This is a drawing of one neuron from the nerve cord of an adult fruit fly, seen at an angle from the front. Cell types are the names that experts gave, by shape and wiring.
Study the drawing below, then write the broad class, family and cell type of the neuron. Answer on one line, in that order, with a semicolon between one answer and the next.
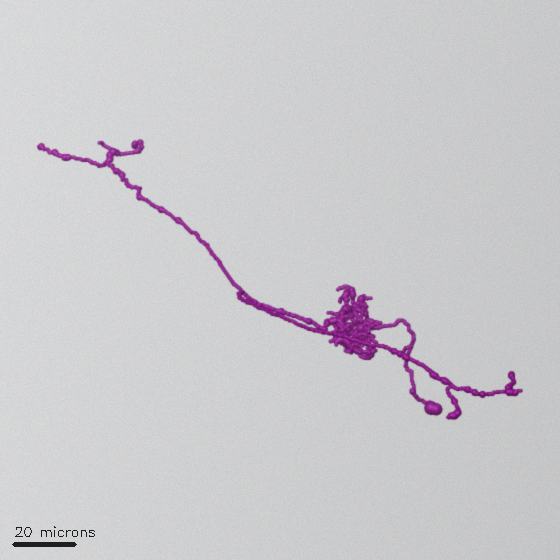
nerve-cord intrinsic neuron; hemilineage 10B; IN10B028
